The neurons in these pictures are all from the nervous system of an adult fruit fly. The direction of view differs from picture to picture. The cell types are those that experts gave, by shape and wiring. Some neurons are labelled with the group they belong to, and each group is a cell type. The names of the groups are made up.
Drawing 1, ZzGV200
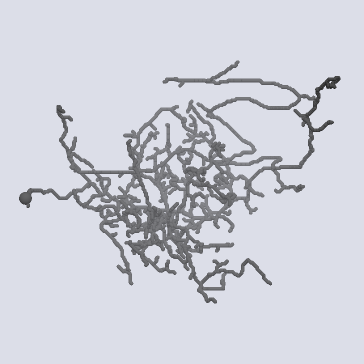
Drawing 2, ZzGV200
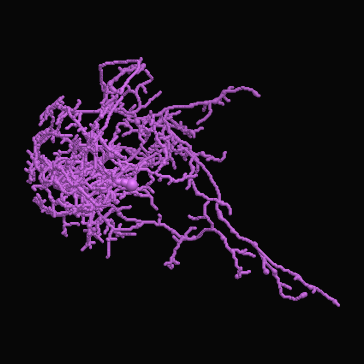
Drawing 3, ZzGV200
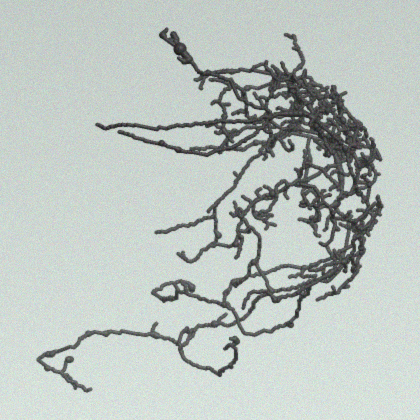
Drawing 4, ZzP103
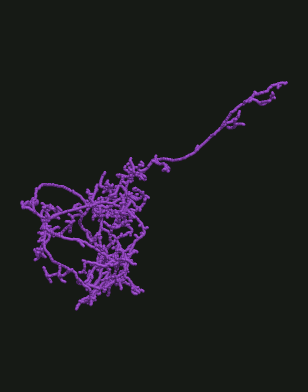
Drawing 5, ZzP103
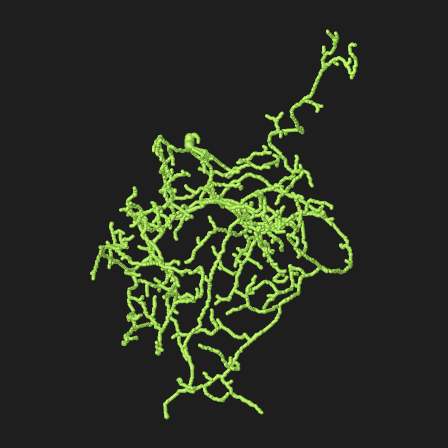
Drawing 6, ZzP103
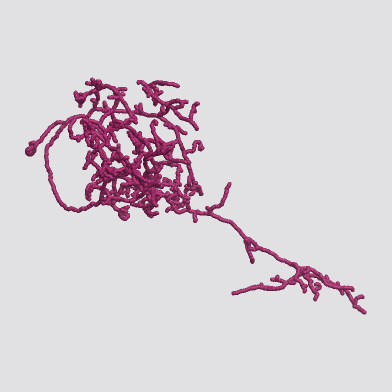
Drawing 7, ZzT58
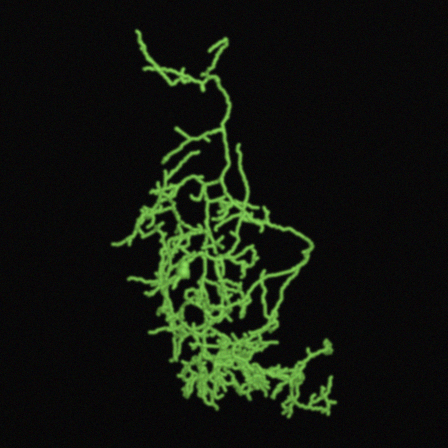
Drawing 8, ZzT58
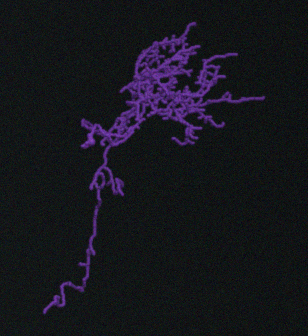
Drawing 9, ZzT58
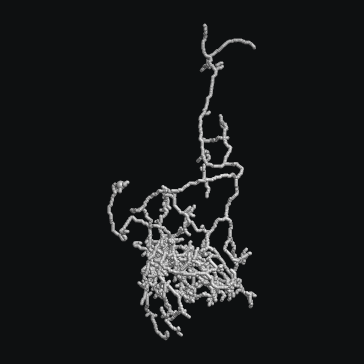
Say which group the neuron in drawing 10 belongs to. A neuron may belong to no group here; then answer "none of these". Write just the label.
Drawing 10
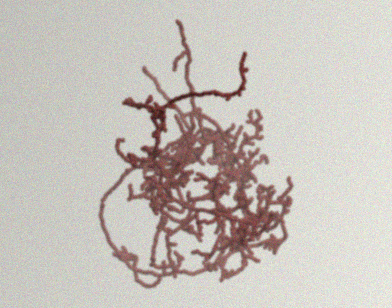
ZzP103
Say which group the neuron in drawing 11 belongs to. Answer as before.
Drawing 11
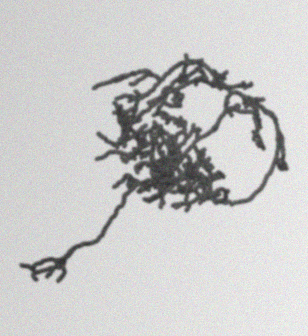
ZzP103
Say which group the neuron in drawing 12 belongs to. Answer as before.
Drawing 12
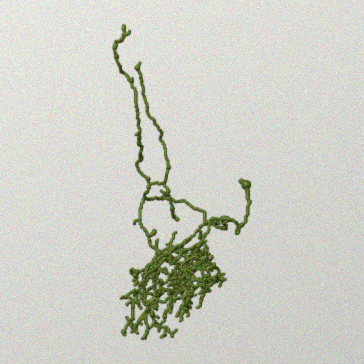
ZzT58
